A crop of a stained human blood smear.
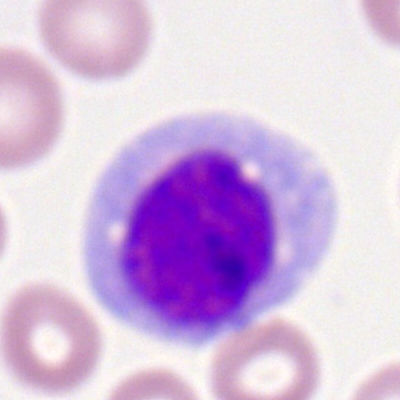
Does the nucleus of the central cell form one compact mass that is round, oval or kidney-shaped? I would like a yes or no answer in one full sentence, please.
Yes, the cell's nucleus is compact, undivided and round, oval or kidney-shaped.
